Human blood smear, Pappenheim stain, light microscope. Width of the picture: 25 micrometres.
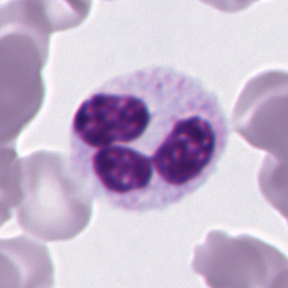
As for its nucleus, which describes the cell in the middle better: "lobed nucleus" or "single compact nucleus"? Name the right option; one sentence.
The nucleus of the cell is made of distinct lobes, not one mass.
